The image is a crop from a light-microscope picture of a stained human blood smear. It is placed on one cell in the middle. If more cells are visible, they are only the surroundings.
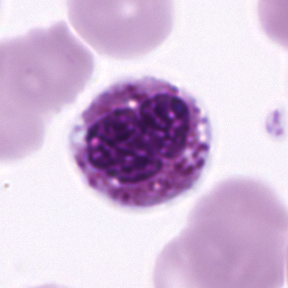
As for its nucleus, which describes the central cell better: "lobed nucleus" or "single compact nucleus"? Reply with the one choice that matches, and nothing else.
Lobed nucleus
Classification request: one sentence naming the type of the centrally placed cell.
Looking at the middle of the crop, the cell there is an eosinophil.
